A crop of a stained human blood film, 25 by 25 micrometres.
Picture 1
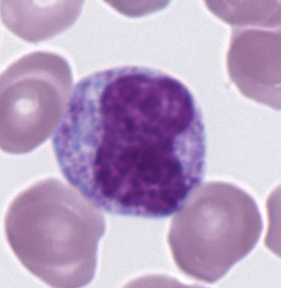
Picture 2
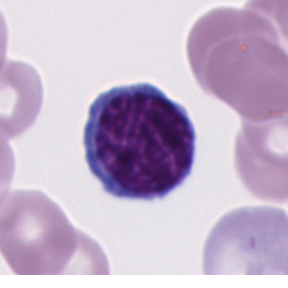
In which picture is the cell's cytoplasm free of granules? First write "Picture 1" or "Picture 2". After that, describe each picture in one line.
Picture 2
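What picture 1 shows: Fine purple granules are scattered throughout the cytoplasm.
What picture 2 shows: No granules are seen in the cytoplasm.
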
